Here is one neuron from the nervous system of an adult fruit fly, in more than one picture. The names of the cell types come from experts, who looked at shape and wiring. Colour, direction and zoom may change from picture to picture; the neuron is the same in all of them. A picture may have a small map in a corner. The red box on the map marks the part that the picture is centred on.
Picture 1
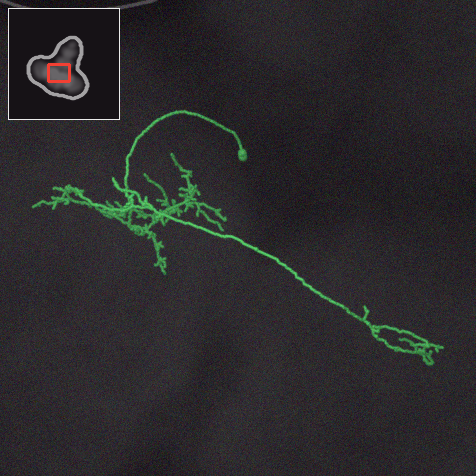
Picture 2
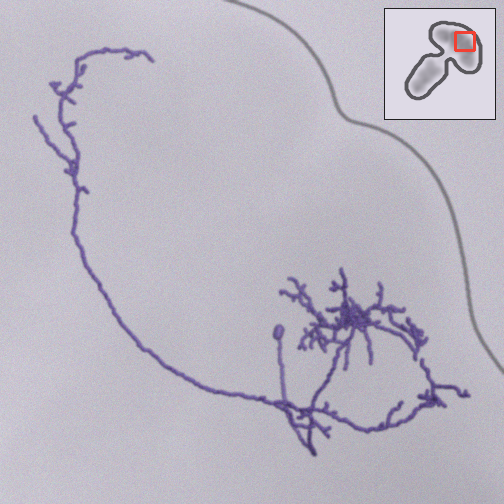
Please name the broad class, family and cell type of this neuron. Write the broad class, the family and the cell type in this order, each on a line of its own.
central-brain intrinsic neuron
hemilineage SMPp&v1_posterior
CB1926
